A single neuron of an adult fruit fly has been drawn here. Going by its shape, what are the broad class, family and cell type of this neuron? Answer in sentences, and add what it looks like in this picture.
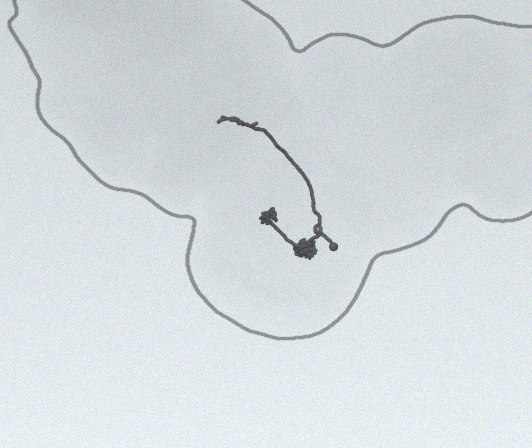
Its broad class is visual projection neuron. The family is LLPC. Its cell type is LLPC1. In this view it is about as wide as it is tall.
